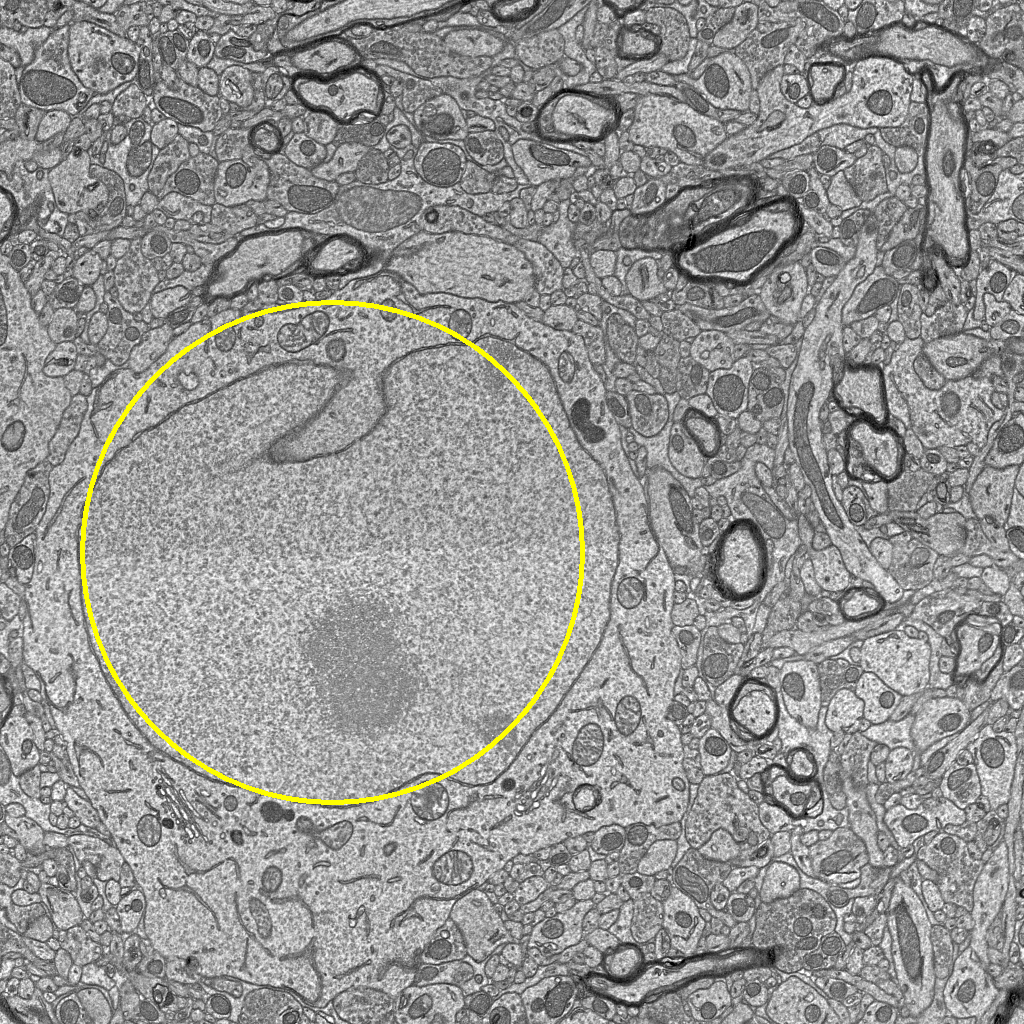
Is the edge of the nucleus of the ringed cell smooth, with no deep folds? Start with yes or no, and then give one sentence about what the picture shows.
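No. A single deep fold of the nuclear envelope dips into the nucleus from its upper side.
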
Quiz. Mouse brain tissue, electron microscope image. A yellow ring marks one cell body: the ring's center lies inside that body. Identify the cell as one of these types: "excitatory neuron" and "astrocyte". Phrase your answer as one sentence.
At the center of the ring sits an excitatory neuron.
